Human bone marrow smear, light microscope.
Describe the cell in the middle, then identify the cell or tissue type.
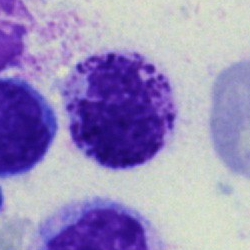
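Coarse, dark purple granules crowd this cell. They cover the nucleus, so you can't trace its outline, and they run right out to the edge, which makes the margin bumpy. In the upper left part there's a paler, less granular patch. It's a basophil.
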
